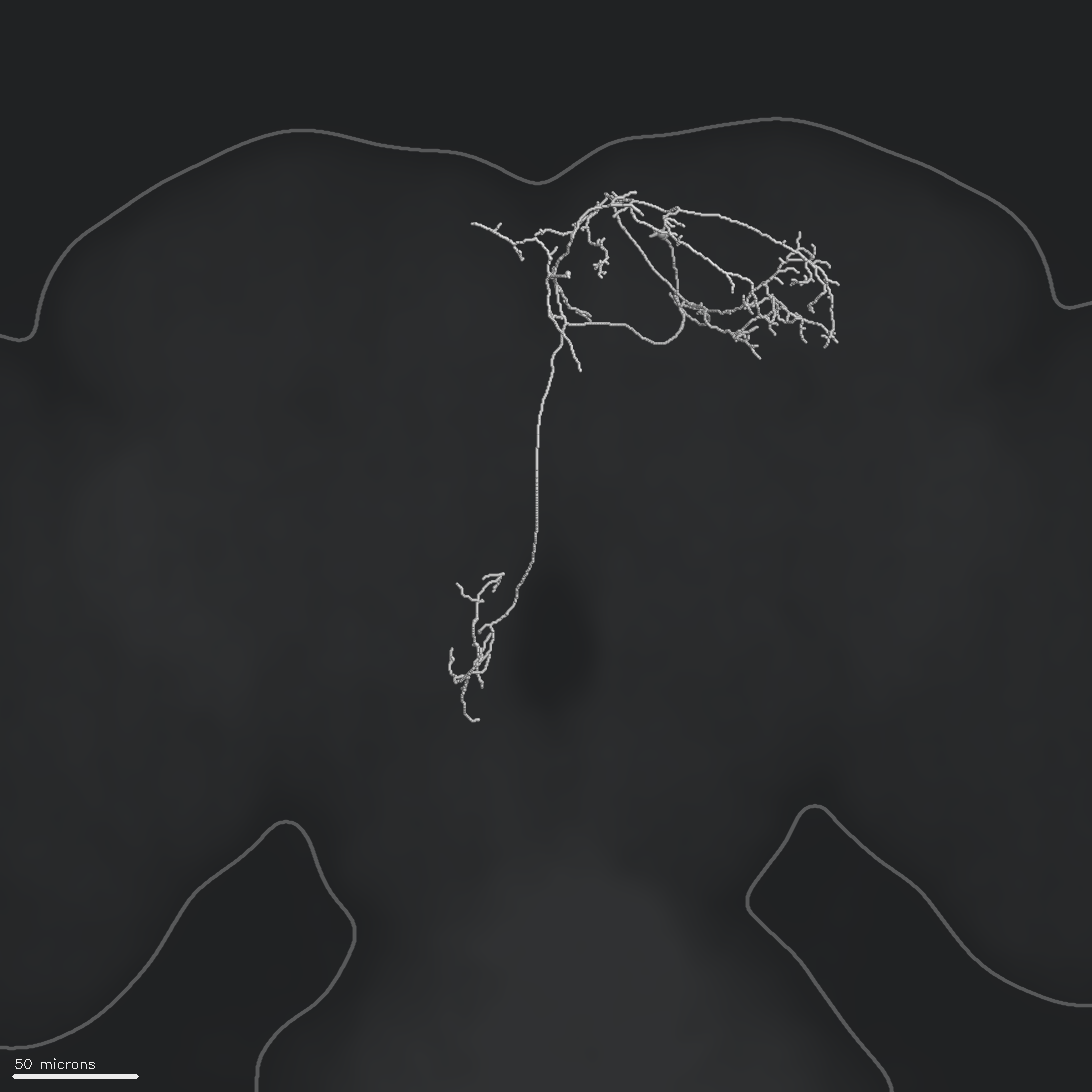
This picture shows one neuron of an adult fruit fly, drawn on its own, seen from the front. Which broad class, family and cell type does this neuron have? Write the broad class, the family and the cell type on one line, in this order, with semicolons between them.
central-brain intrinsic neuron; hemilineage SMPpv1; SMP716m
